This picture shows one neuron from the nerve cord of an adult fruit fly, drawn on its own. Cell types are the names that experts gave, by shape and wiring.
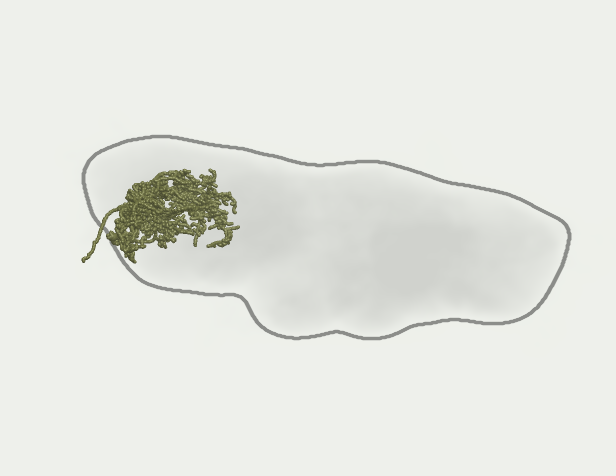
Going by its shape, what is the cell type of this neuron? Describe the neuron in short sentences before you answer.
In this view it is wider than it is tall. This is a motor neuron of the nerve cord. The cell type is Sternal anterior rotator MN.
